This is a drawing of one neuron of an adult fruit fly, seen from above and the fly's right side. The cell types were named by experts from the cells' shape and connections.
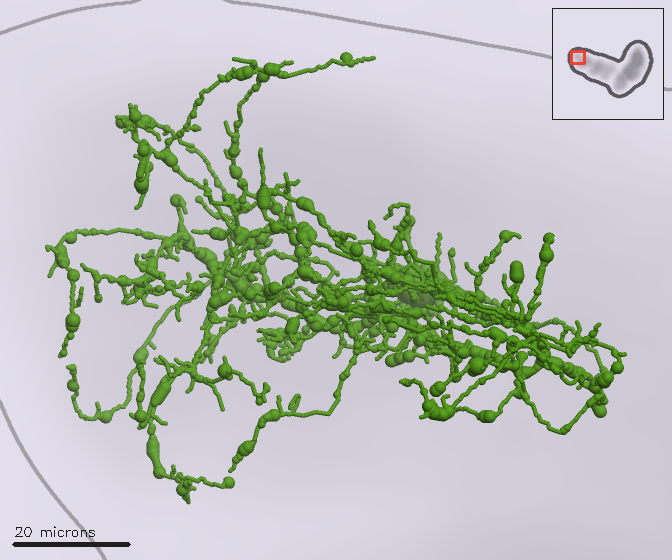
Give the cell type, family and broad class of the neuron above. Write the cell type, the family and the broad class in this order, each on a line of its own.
IN00A027
hemilineage 00A
nerve-cord intrinsic neuron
